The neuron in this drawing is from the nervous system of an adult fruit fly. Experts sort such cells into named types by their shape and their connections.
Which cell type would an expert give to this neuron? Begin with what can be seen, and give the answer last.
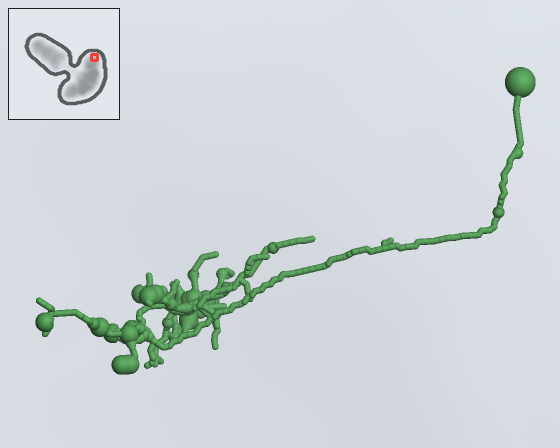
It lies in the brain. The cell body is at the upper right of the picture. This is an optic-lobe intrinsic neuron. It is of cell type Cm2.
